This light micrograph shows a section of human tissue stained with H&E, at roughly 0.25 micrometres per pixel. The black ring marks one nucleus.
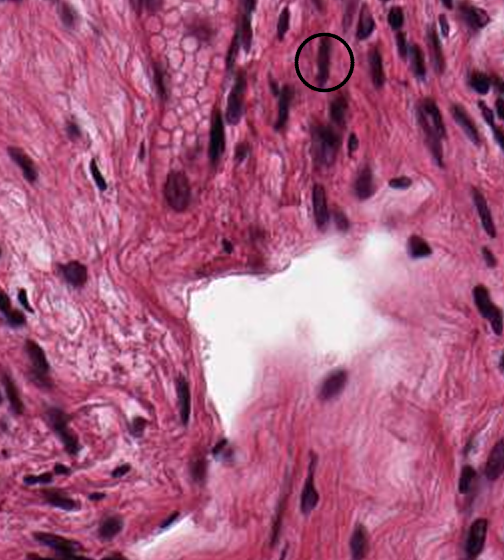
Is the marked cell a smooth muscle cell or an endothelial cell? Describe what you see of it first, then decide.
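The nucleus is evenly dark-staining throughout, with no clear internal detail visible. The cytoplasm is pink and finely streaky along the cell's length, and its outline cannot be told apart from the surrounding pink fibres. The cell lies among other elongated nuclei that run in the same direction, forming a parallel bundle. It is a smooth muscle cell.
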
